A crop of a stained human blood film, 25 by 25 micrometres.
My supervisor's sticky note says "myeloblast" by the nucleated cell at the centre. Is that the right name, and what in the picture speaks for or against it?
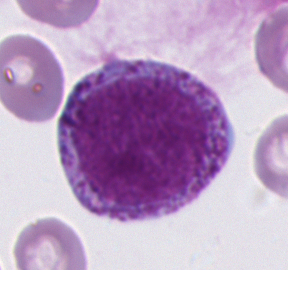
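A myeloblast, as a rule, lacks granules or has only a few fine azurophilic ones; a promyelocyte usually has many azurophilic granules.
The coarse dark purple granules scattered around this cell's rim are not fine, so they favour promyelocyte over myeloblast.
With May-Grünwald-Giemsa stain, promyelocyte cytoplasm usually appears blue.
The cytoplasm, a narrow rim around the nucleus, is pale greyish-blue at the right edge where free of granules, which agrees with promyelocyte. The roughly round, smooth outline and the absence of vacuoles favour neither name. The cell is therefore a promyelocyte, not a myeloblast.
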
